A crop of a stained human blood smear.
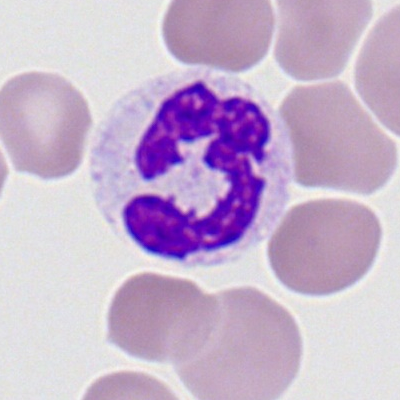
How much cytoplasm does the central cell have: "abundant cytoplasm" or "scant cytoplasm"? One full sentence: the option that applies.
The cell's cytoplasm around its nucleus is ample.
